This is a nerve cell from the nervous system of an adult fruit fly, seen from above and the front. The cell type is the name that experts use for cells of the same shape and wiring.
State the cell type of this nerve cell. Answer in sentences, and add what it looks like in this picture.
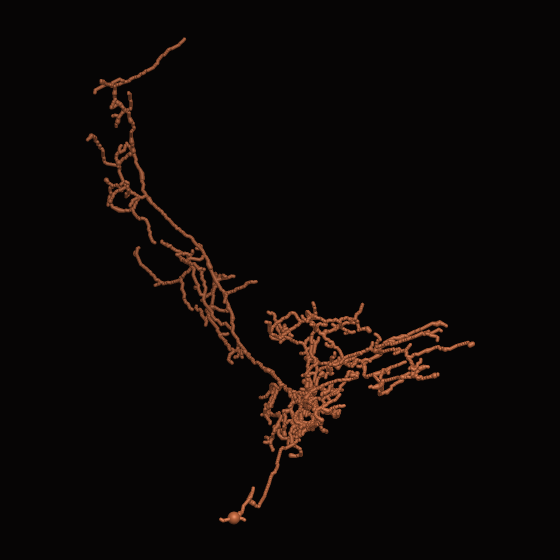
Its cell type is LAL109. It is a central-brain intrinsic neuron. The cell body can be seen at the bottom of the picture. The picture shows dozens of branch ends.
